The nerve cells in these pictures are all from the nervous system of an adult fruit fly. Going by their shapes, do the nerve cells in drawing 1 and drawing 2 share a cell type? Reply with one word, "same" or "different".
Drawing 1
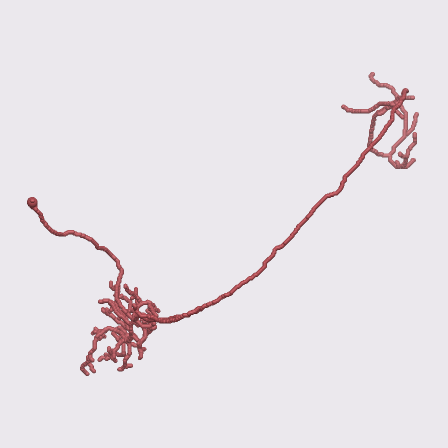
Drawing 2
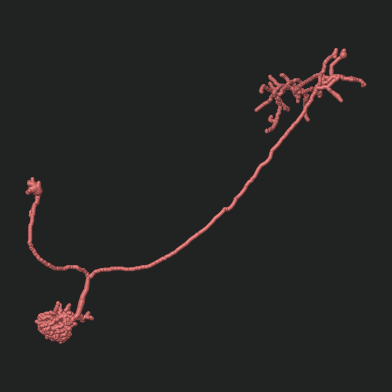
different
